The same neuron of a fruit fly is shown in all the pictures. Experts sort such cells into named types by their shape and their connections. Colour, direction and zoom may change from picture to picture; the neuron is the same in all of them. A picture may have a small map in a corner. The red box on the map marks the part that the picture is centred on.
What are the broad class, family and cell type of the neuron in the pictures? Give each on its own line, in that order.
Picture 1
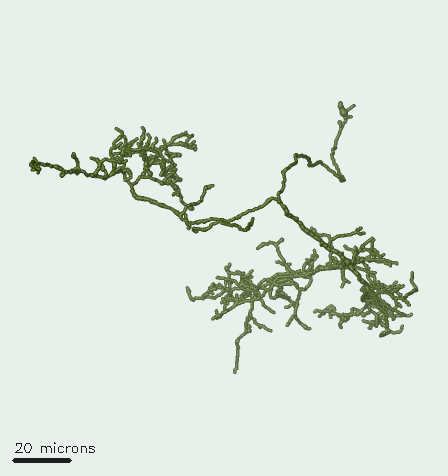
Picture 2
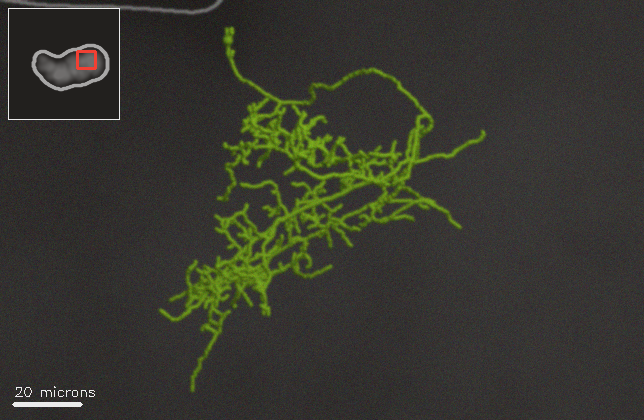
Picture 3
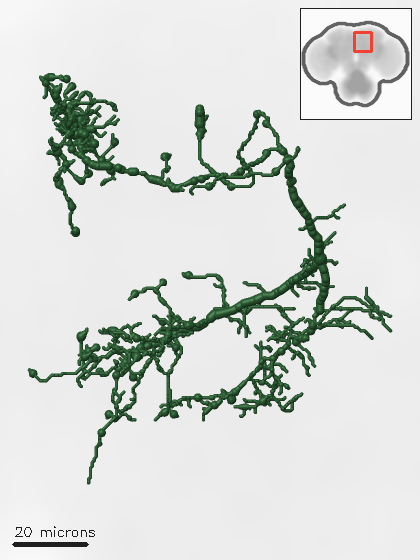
central-brain intrinsic neuron
hemilineage DM6_dorso_lateral
SMP372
